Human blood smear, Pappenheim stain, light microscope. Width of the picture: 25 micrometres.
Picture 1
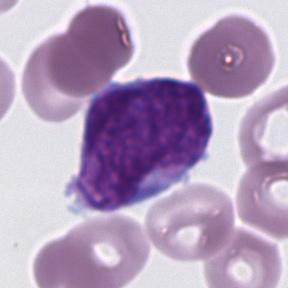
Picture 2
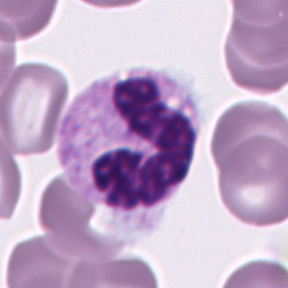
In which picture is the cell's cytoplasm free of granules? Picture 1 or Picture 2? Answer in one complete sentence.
For the cell in picture 1, the cytoplasm contains no visible granules.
